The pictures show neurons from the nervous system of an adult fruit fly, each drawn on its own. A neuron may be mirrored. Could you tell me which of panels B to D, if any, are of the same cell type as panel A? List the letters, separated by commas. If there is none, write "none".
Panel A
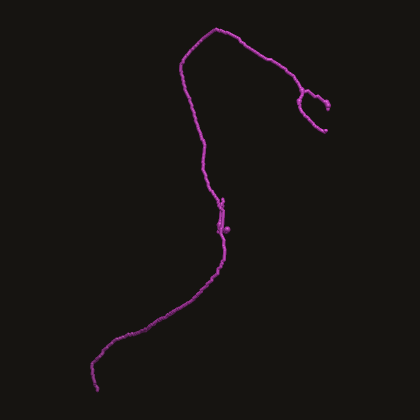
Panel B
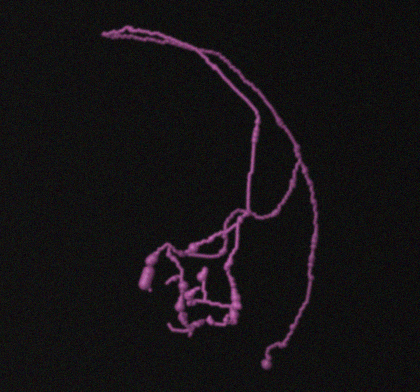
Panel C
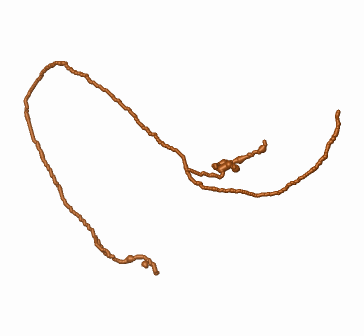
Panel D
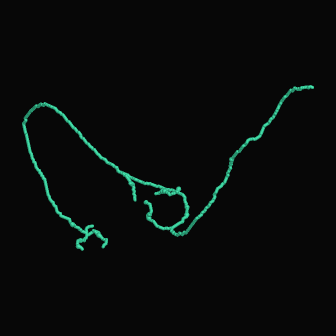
C, D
